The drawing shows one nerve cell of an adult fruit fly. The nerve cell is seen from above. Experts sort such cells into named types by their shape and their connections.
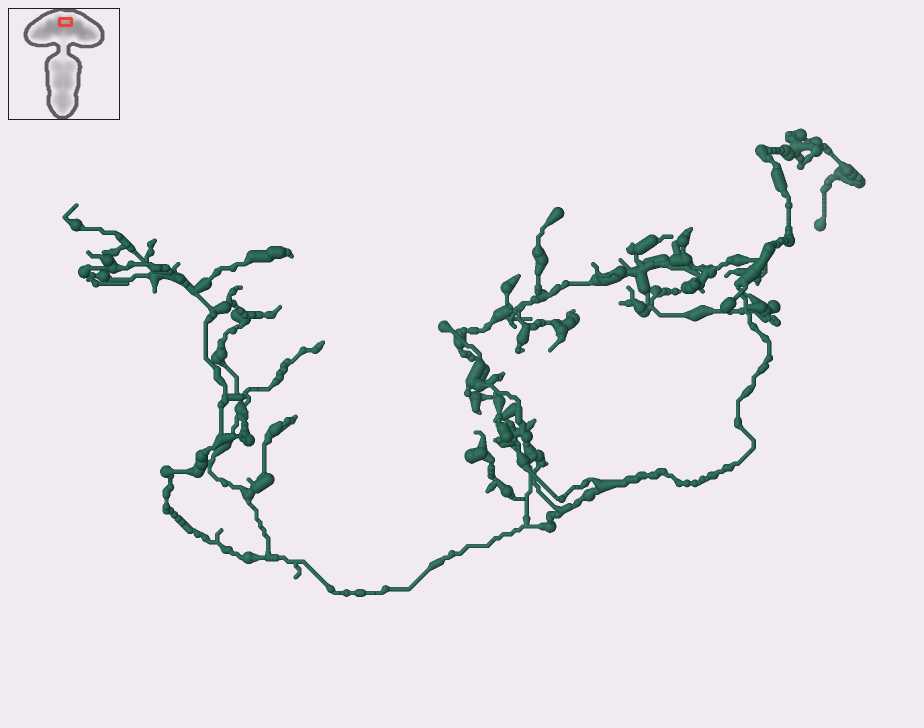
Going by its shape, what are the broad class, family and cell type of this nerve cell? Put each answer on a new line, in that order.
sensory neuron entering the brain
class gustatory
PhG1b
